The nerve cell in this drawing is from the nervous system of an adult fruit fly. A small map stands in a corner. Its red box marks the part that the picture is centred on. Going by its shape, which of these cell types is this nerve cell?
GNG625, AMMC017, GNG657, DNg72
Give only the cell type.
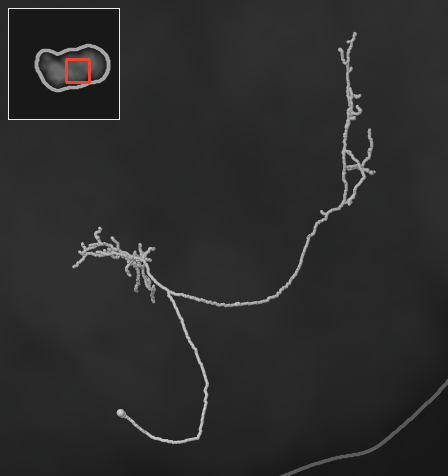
GNG625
